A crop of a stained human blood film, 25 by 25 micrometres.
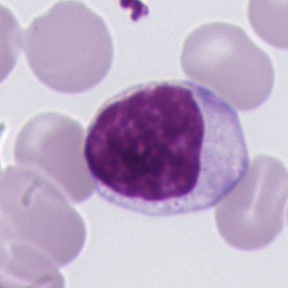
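Large granular lymphocyte, from a stained peripheral blood smear under the light microscope. The cell comes to about 14 by 12 micrometres, and its nucleus, round in outline, takes up about 60% of the cell's area. That nucleus sits toward the left of the cell and is a single unlobed mass; its chromatin looks dark purple and coarsely clumped. Turning to the cytoplasm, it is pale lilac-grey, and a few fine purple granules can be made out scattered in it.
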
